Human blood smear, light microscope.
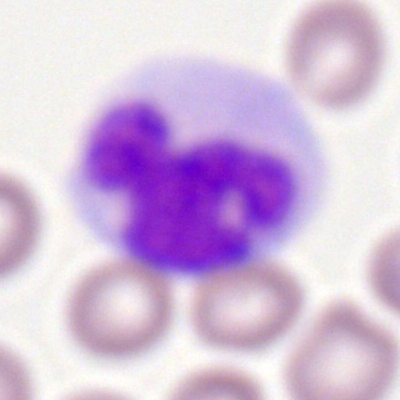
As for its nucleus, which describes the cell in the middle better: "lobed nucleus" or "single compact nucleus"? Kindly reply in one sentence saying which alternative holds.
The nucleus has been divided into two or more segments.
